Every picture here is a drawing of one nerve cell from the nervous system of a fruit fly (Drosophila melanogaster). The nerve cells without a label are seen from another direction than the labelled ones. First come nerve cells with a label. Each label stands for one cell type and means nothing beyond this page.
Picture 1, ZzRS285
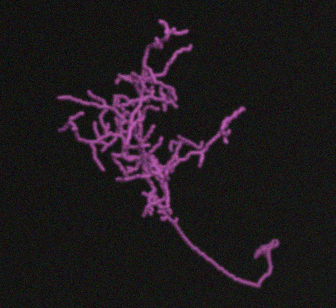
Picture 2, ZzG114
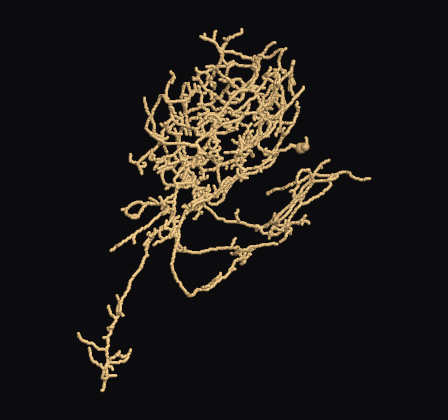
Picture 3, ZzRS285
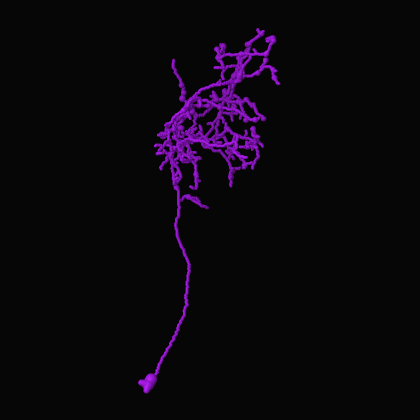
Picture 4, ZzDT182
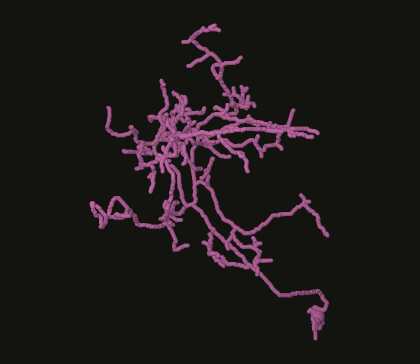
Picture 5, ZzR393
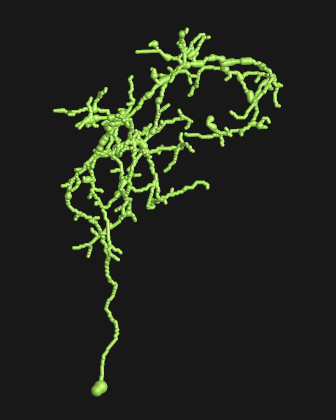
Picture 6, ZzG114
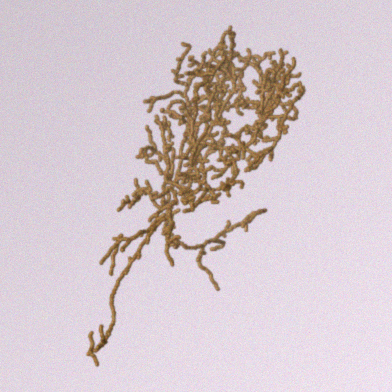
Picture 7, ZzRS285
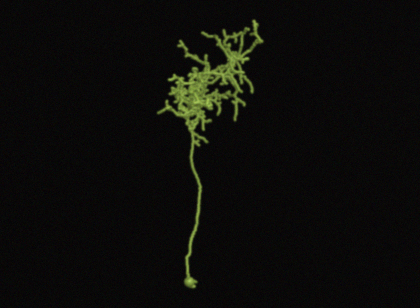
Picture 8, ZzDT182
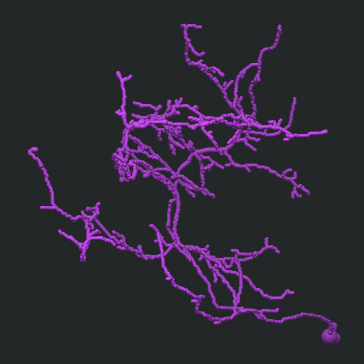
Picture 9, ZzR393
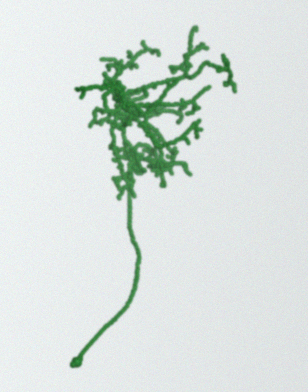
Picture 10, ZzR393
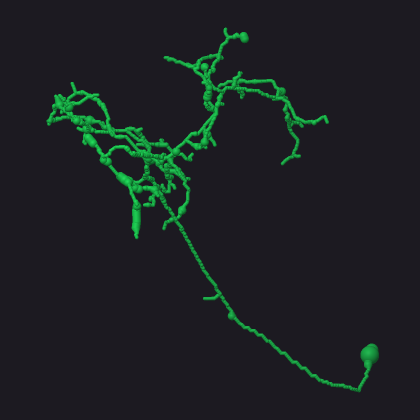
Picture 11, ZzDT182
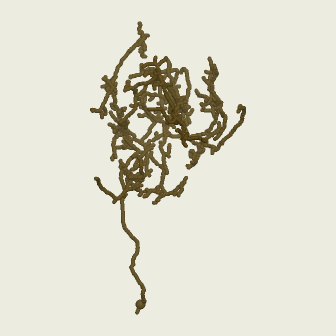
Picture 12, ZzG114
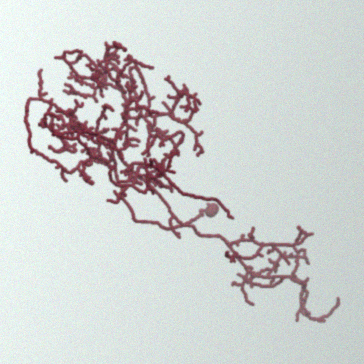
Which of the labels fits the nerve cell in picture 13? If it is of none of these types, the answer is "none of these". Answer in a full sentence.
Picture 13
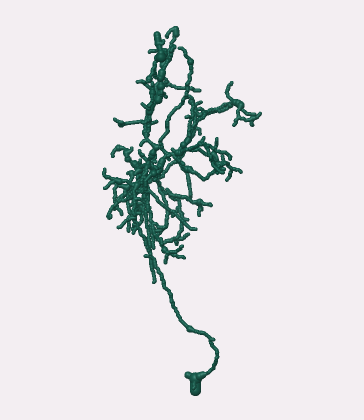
It belongs to ZzR393.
